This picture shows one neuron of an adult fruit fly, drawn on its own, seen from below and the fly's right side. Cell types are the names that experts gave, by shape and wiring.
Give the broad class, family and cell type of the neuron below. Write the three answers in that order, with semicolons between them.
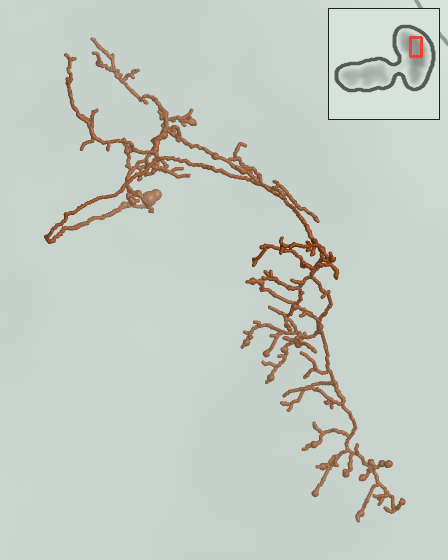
central-brain intrinsic neuron; hemilineage SIPp1; FB7M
